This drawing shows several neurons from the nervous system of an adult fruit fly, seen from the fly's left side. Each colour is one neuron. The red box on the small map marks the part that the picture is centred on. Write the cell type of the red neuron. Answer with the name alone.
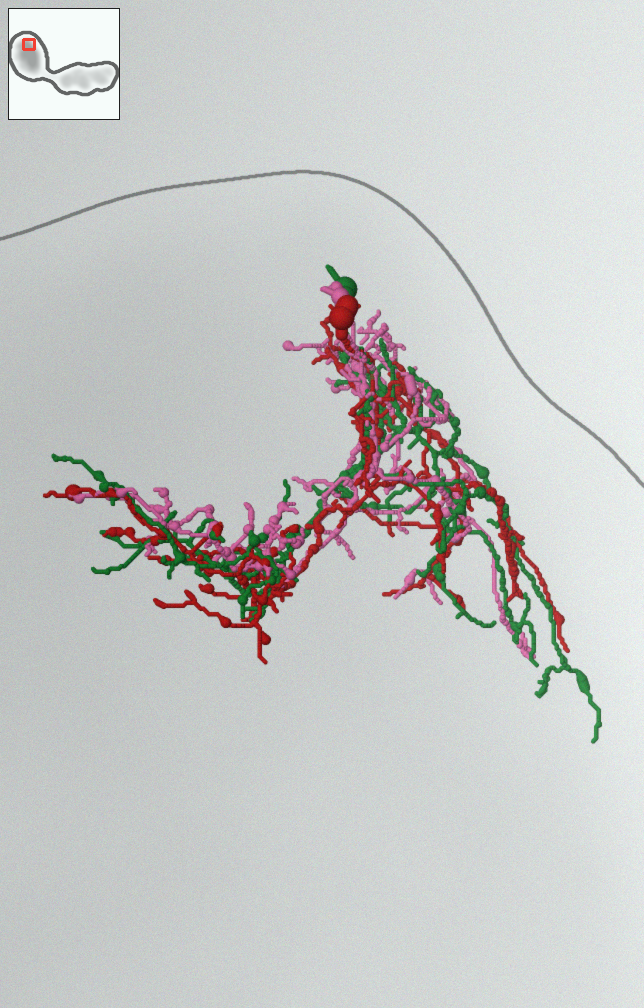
SMP426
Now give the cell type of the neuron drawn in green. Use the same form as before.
SLP412_b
